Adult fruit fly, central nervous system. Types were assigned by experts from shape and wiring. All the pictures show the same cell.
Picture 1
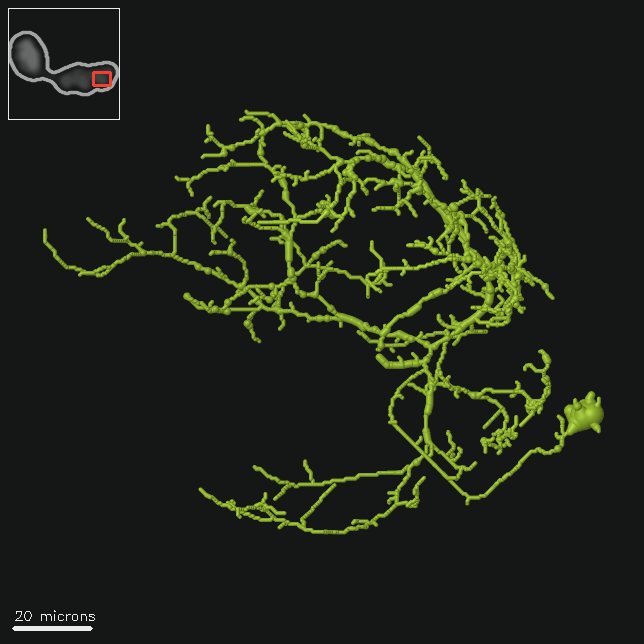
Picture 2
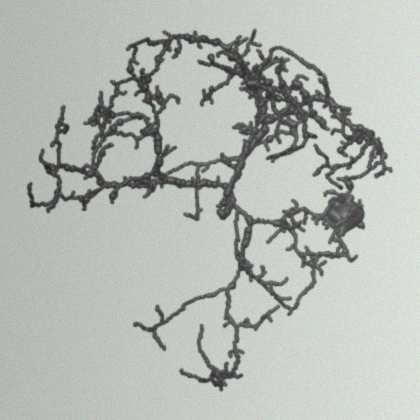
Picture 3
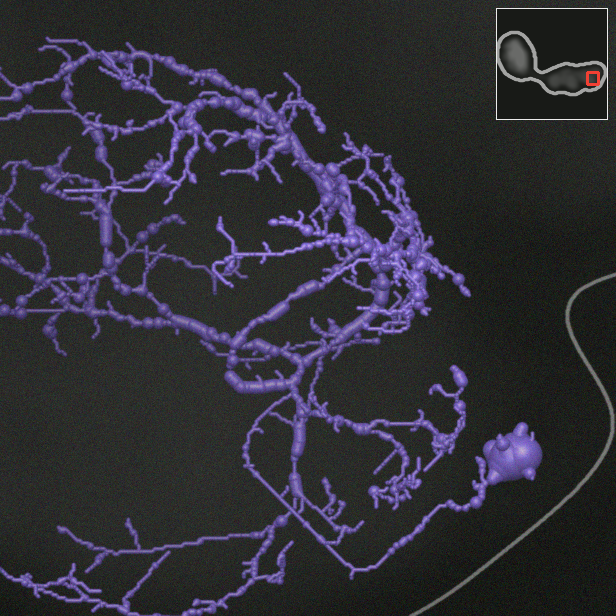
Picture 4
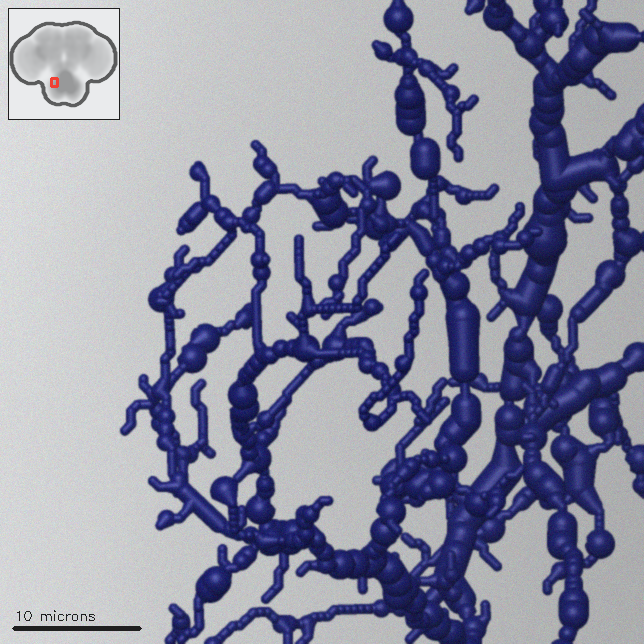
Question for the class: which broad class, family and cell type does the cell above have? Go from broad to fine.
nerve-cord intrinsic neuron; hemilineage 13A; IN13A010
